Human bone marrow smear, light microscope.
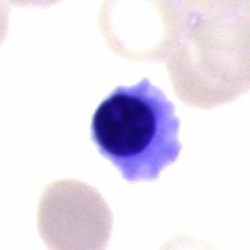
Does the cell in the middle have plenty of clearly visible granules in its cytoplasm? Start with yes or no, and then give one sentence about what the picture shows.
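No. No granules are visible in the cytoplasm.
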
